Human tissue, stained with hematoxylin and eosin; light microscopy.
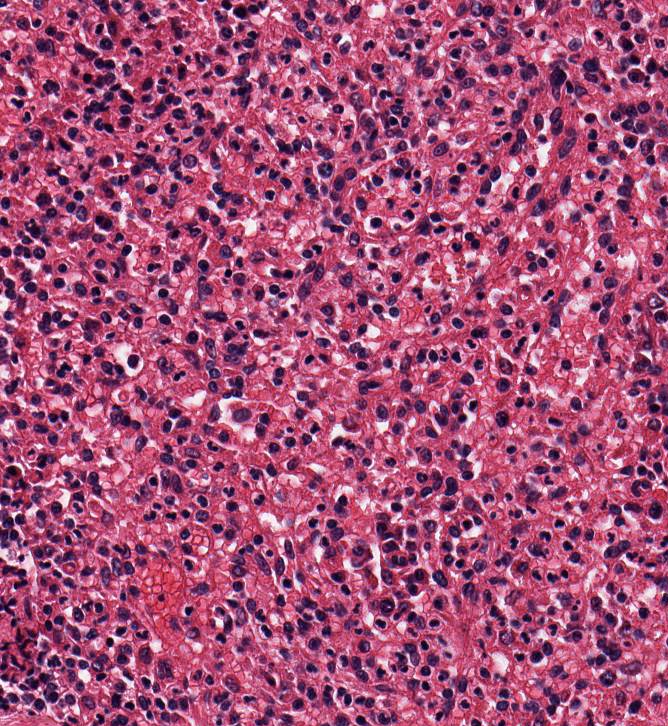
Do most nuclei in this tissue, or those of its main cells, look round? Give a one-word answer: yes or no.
Yes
